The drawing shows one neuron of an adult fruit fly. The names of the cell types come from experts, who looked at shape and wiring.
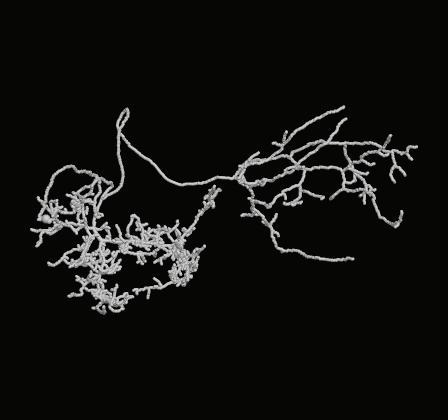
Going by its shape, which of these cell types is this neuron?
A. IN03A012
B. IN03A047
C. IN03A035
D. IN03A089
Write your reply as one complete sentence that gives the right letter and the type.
The cell type assigned to the neuron is IN03A012, under option A.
